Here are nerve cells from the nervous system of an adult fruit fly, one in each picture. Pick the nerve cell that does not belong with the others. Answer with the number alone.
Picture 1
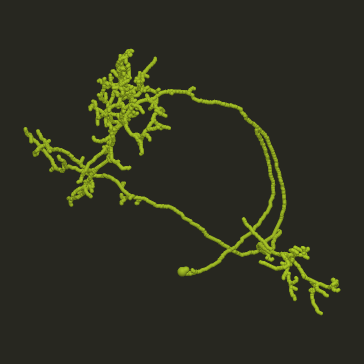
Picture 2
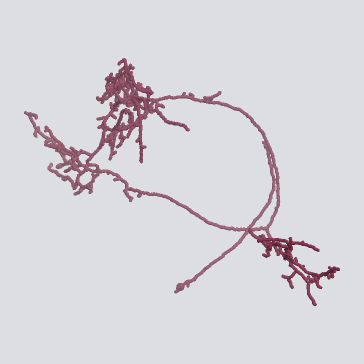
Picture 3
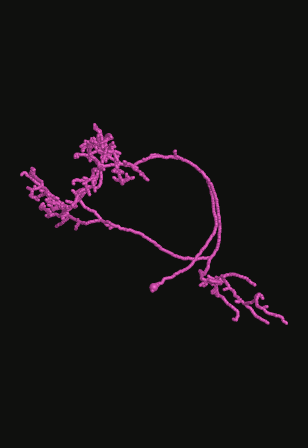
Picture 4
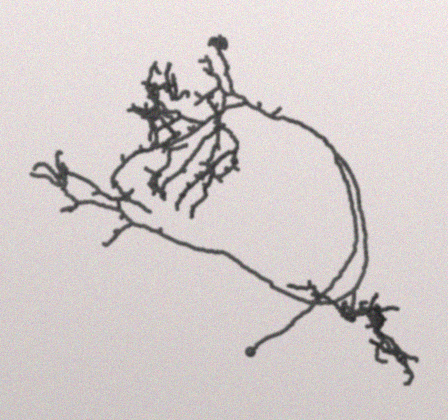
4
